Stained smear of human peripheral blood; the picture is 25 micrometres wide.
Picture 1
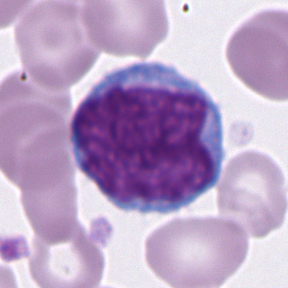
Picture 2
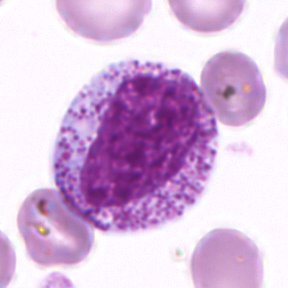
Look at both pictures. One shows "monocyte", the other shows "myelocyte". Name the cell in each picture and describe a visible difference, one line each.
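The cell in picture 1 is a monocyte. No granules are seen in the cytoplasm.
The cell in picture 2 is a myelocyte. Numerous purple granules are scattered throughout the cytoplasm.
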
